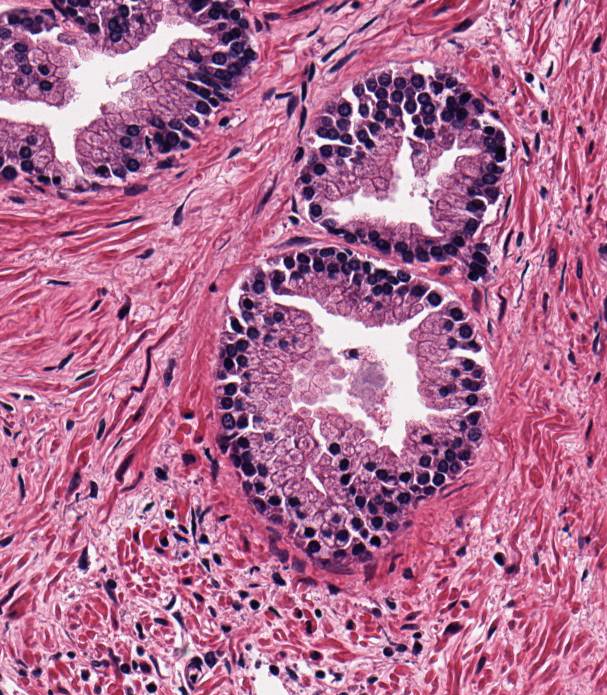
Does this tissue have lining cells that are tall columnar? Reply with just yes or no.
Yes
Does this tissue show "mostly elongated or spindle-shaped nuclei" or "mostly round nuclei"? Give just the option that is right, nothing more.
Mostly round nuclei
